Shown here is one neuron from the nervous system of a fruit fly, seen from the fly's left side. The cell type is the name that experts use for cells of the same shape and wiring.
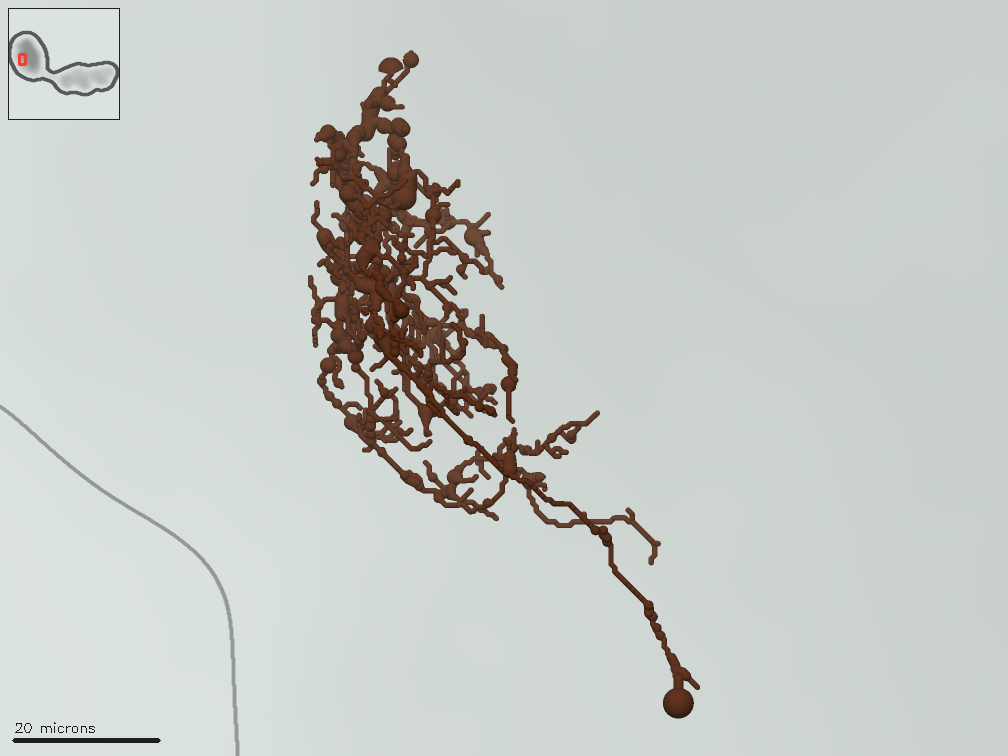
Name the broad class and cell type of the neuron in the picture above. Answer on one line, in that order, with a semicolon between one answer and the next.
central-brain intrinsic neuron; AVLP365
